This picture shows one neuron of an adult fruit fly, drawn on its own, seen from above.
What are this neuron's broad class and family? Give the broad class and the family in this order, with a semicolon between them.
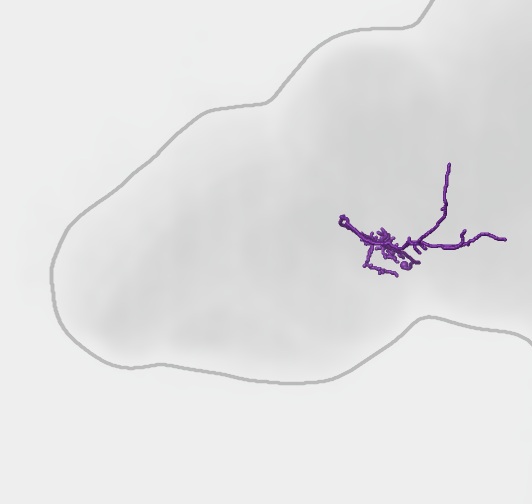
visual projection neuron; LoVP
